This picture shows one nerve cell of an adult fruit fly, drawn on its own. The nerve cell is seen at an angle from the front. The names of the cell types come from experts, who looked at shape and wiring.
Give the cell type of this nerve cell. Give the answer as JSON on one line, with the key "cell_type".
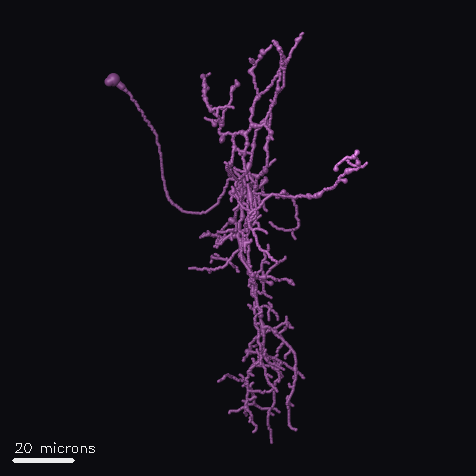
{"cell_type": "LHAV4c2"}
